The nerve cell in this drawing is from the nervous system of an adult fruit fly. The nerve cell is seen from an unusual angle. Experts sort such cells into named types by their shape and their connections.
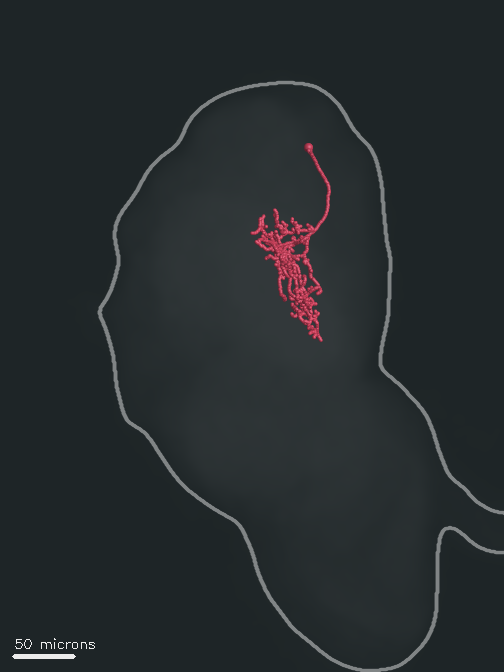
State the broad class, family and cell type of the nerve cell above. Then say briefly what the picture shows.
Its broad class is central-brain intrinsic neuron. Its family is hemilineage VLPp&l1_anterior. The cell type is CL128_d. The cell body is at the top of the picture. By the scale bar it is about 170 microns tall in this view.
